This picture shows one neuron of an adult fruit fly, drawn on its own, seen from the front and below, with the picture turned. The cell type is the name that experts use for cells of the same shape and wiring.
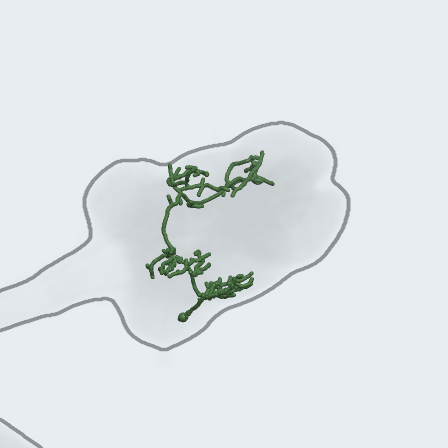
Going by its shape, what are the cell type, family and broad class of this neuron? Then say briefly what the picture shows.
Its cell type is IN18B045_a. Its family is hemilineage 18B. This is a nerve-cord intrinsic neuron. Its cell body lies at the bottom of the picture. In this view it is taller than it is wide.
